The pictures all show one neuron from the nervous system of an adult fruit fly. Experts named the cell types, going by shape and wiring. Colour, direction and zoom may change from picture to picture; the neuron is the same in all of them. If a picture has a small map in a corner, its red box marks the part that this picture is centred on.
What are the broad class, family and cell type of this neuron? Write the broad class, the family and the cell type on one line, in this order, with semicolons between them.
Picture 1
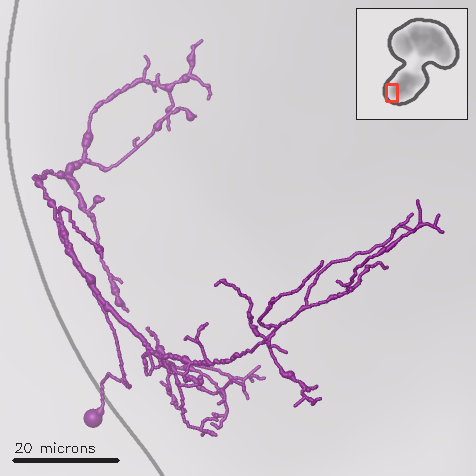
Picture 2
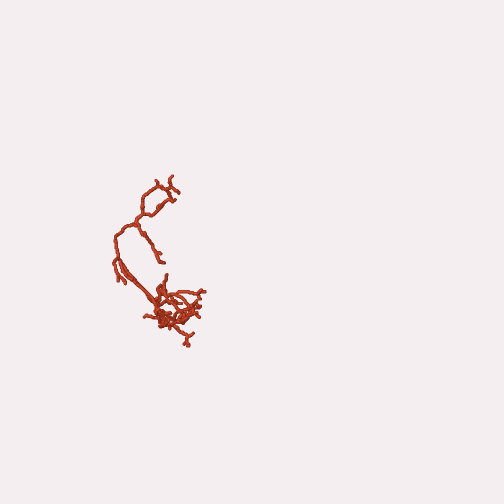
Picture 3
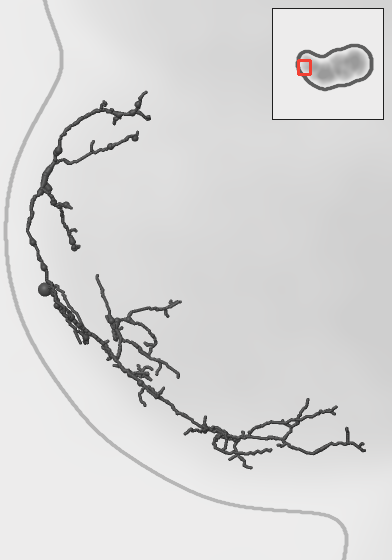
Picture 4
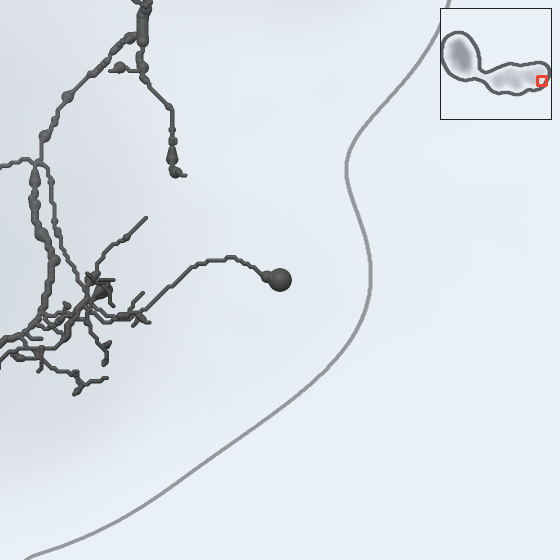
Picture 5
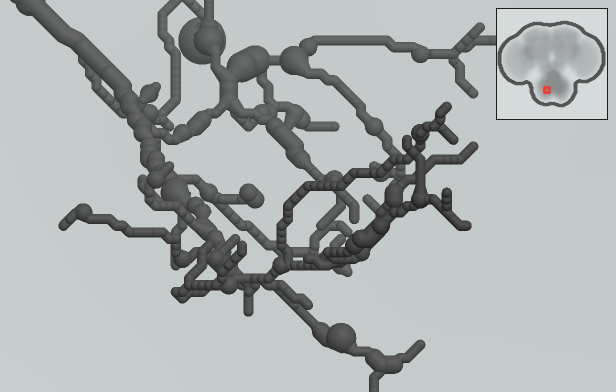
nerve-cord intrinsic neuron; hemilineage 13A; IN13A067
